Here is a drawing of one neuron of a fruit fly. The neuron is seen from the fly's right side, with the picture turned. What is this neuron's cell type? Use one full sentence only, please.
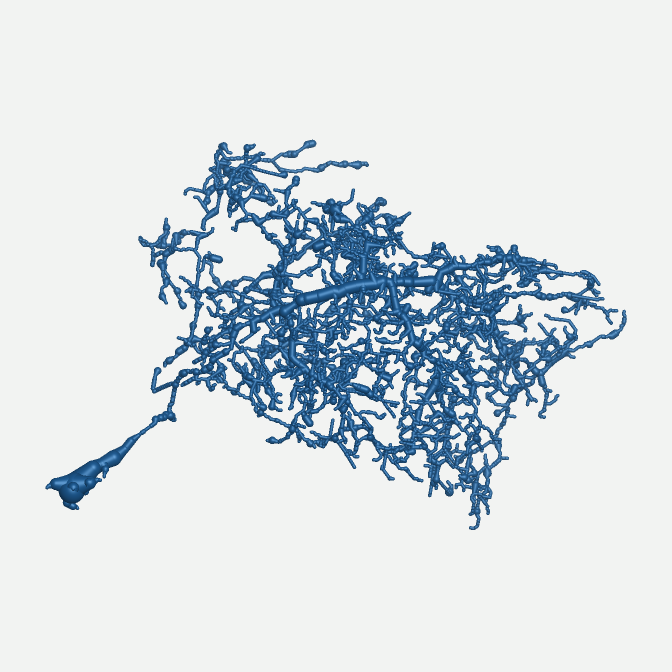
This neuron is of the type AVLP435_a.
